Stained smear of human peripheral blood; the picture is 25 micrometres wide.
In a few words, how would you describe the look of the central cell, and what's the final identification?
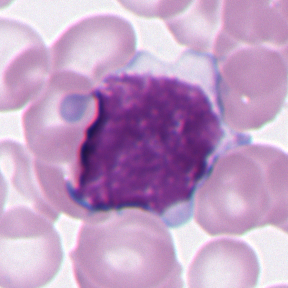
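The nucleus fills most of the cell. The cytoplasm is pale blue, with no granules seen in it. The cell is a typical lymphocyte.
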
